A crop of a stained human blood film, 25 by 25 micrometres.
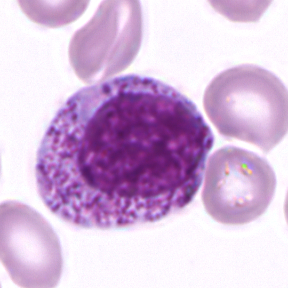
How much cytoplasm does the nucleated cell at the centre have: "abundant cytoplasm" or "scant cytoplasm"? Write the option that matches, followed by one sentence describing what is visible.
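Abundant cytoplasm. The cytoplasm forms a wide rim, broadest on the left and lower sides.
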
